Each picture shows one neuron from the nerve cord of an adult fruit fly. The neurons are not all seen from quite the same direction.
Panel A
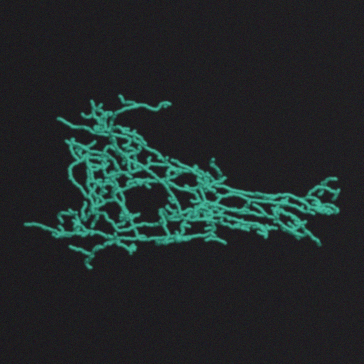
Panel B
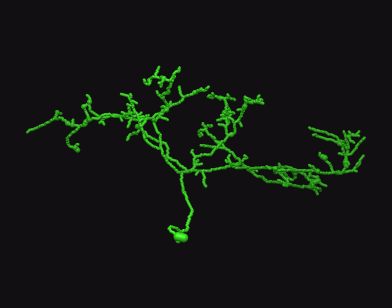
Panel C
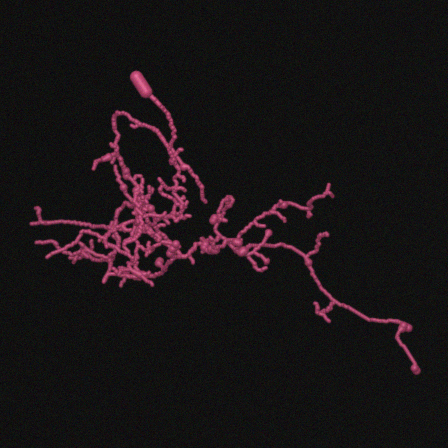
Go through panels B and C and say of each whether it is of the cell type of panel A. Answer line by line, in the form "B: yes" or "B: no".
B: yes
C: no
